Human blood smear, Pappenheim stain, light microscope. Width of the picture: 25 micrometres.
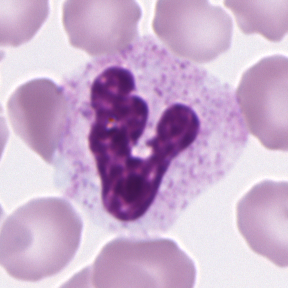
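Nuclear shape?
V-shaped, opening upward.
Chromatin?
Dark purple, coarsely clumped, paler streaks between the clumps.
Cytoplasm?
Abundant, pale pinkish-lilac, fine pink-violet granules scattered throughout.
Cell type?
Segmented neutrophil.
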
